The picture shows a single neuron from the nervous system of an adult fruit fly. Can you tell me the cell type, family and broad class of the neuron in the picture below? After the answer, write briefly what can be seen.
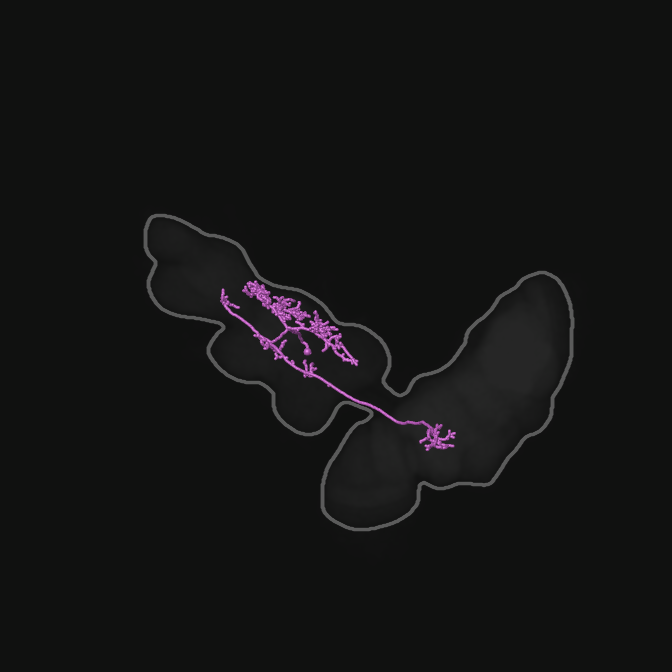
The cell type is AN07B021. The family is hemilineage 07B. Its broad class is ascending neuron. The cell body is in the middle of the picture. As drawn here it is wider than it is tall.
